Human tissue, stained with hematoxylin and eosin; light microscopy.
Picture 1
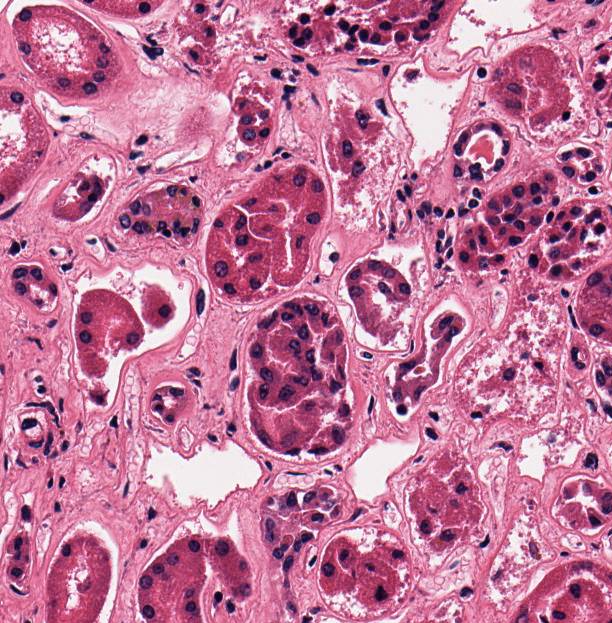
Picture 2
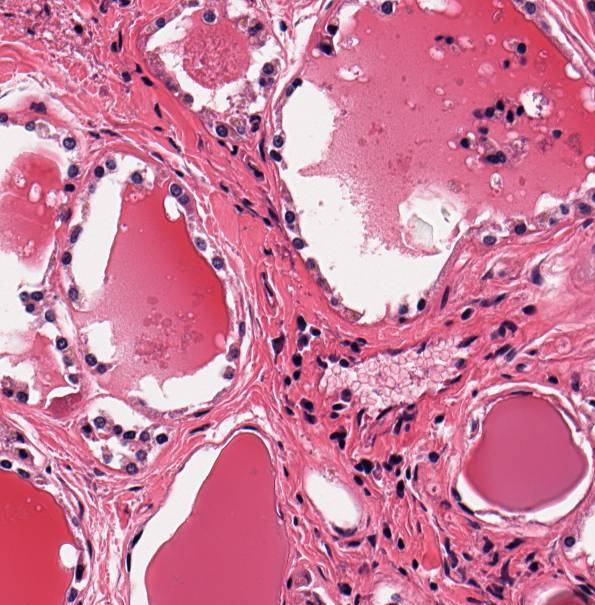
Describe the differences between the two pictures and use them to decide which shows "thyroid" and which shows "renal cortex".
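Shown here are renal cortex in picture 1 and thyroid in picture 2. Each has a single-layered lining whose cells have round, dark-staining nuclei. In the renal cortex, the tubules are lined by cuboidal to low columnar cells with abundant granular pink cytoplasm and small, evenly dark nuclei, and many tubules with intact lining have only narrow, slit-like lumens. Loose, pale pink stroma with scattered small dark nuclei lies between the tubules. The thyroid consists of closed round to irregular spaces of widely varying size, separated by fibrous stroma and lined by flattened to cuboidal cells. In the large space at upper right, loose clusters of cells with dark nuclei and small vacuoles float in pink material.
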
